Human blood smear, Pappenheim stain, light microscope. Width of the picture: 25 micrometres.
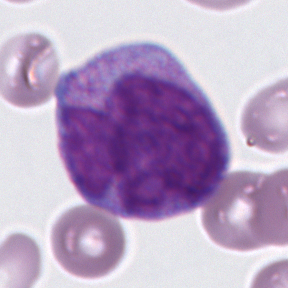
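Atypical promyelocyte, the nucleated cell at the centre of this blood smear. Its outline looks roughly round, and the edge seems smooth. The nucleus appears folded, with a cleft running more or less from top to bottom. The cytoplasm is a pale bluish-violet, and I can make out fine purplish granules in it.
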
